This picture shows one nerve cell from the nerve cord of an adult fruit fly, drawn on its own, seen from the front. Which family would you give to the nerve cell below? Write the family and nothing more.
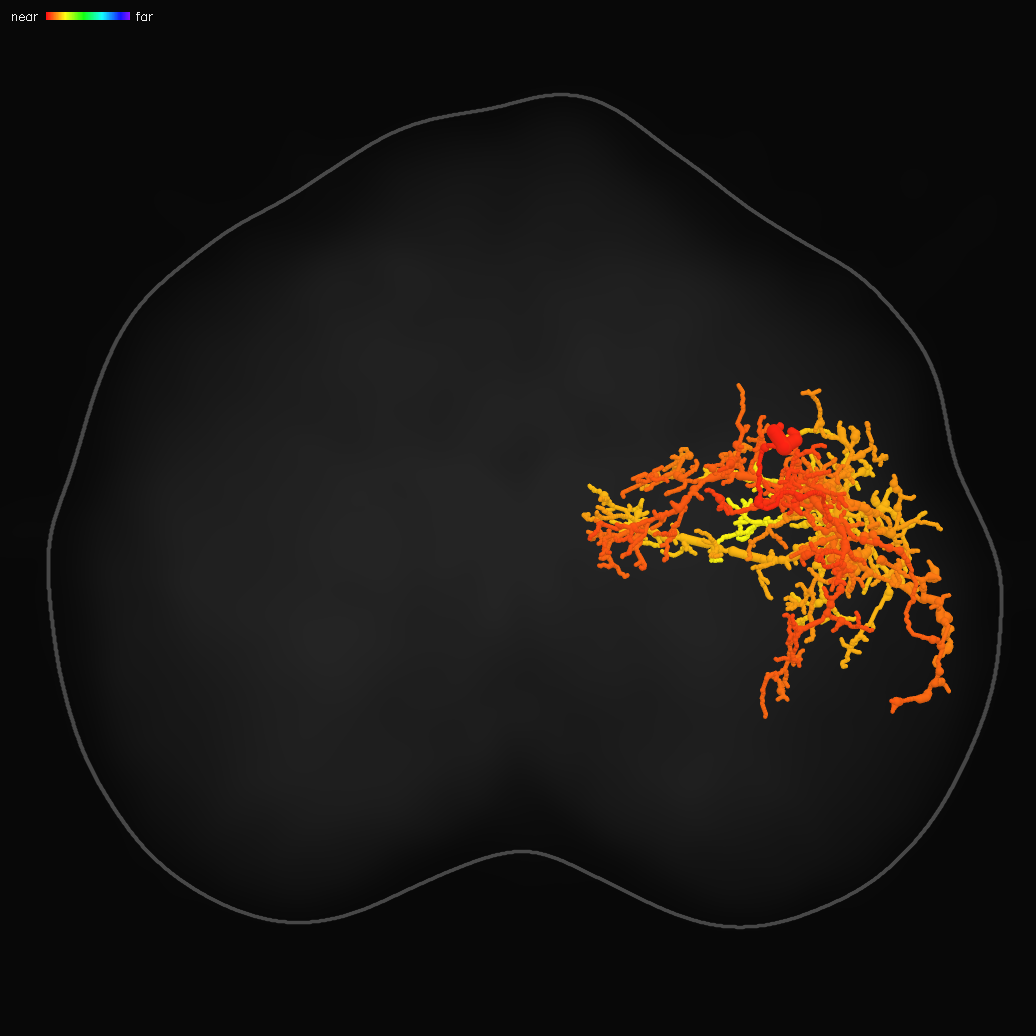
hemilineage 17A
